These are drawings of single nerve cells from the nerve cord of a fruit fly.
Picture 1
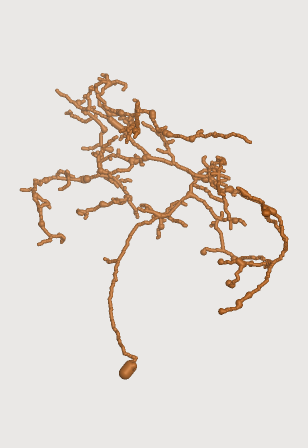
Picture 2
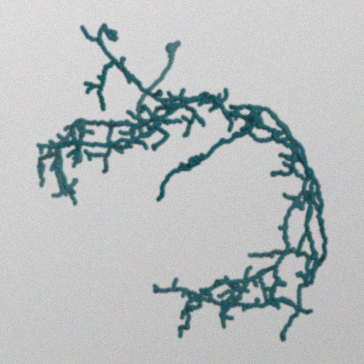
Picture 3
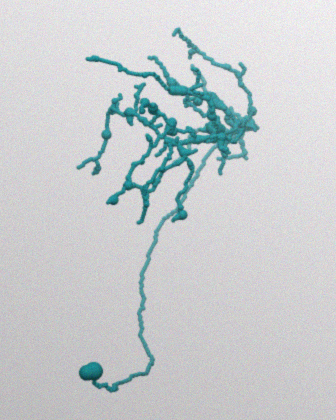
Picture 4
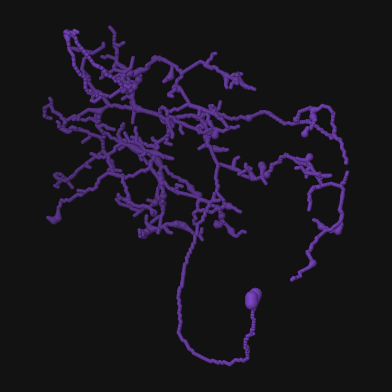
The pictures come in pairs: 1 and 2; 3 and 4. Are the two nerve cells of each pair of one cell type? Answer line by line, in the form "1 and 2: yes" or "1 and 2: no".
1 and 2: no
3 and 4: no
